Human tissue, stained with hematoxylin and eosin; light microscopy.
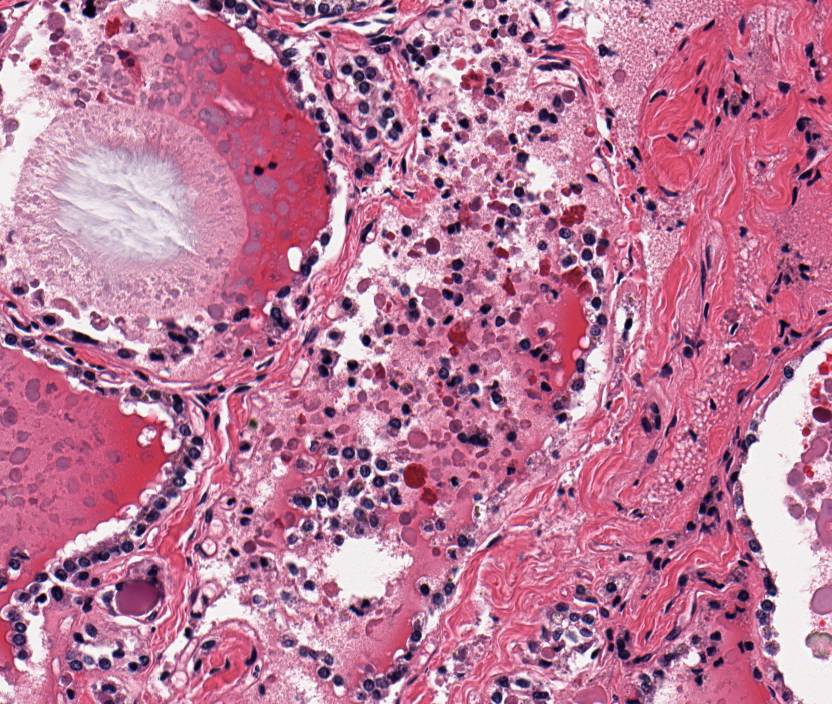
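Thyroid. Left and upper left show pink-filled rounded spaces, separated by thin fibrous strands and lined by one layer of flattened to low cuboidal cells with dark nuclei. Loose round cells crowd the centre, many with small dark round nuclei, others larger with pale pink cytoplasm.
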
